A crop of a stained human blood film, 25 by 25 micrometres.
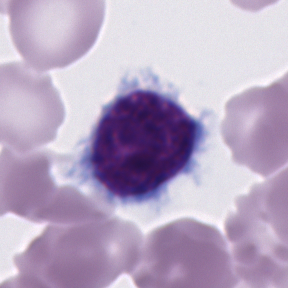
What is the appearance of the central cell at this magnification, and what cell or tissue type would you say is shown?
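All the way around the cell edge, fine hair-like projections stick out. The cytoplasm is pale blue and shows no granules, and no distinct nucleolus stands out within the nucleus. This is a hairy cell.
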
